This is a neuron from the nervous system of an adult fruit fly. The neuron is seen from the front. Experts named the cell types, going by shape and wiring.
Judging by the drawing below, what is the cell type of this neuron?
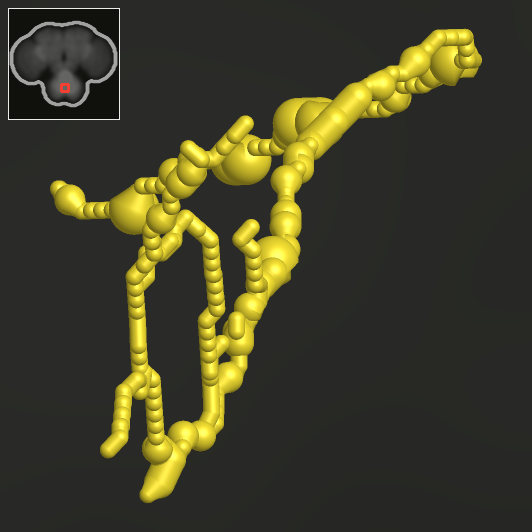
LgLG3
